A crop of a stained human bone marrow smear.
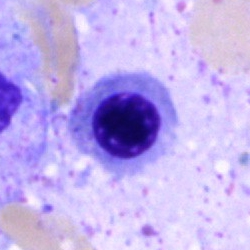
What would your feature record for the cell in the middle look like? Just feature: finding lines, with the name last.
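Chromatin: dense, very dark purple
Nucleoli: none seen
Cytoplasm: blue, moderate rim all round nucleus
Granules: none
Cell: erythroblast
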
